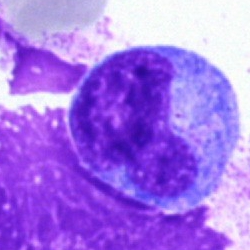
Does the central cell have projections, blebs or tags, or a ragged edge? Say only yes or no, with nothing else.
No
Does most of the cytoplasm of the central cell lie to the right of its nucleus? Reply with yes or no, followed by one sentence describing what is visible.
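Yes. Most of the cytoplasm lies on the right side of the cell, filling the nuclear notch.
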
